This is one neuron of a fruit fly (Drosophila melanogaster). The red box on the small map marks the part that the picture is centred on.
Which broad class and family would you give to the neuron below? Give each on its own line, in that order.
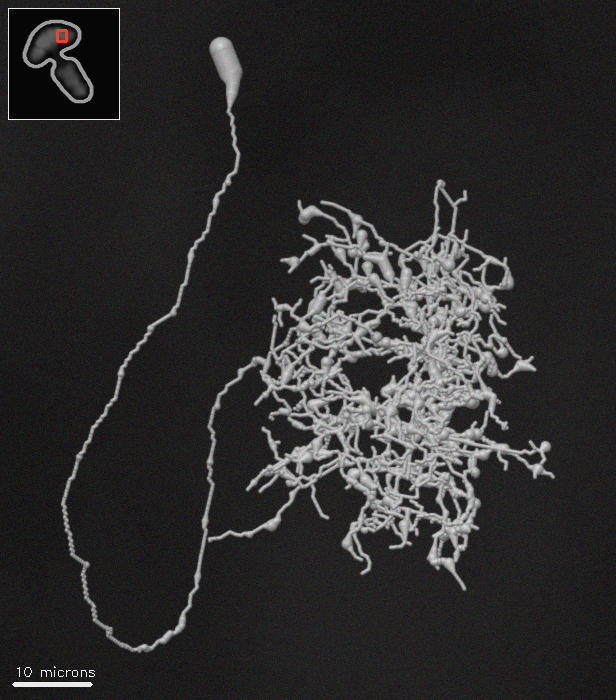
optic-lobe intrinsic neuron
Li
